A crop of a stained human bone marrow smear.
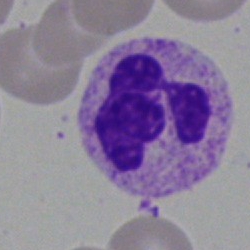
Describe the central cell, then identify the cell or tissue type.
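Look at the chromatin first: it is dark purple and densely clumped. Now search the nucleus for nucleoli; you won't find any. Then check the cytoplasm, which holds no vacuoles. What you are looking at is a segmented neutrophil.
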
